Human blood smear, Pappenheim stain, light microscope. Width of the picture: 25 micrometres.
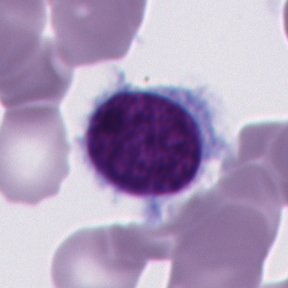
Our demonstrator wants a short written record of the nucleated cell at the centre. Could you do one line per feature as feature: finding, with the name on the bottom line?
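Edge: lots of fine hair-like projections sticking out all the way round
Chromatin: dense, staining dark purple
Nucleoli: none to be seen
Granules: none in the cytoplasm
Name: hairy cell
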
